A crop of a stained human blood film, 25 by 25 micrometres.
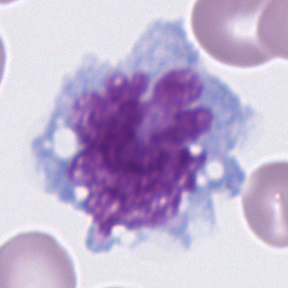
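Monocyte, the nucleated cell at the centre of this stained blood smear. Its nucleus is folded into several overlapping lobes, and the chromatin is dark purple with a streaky, strand-like look. The cytoplasm is pale blue, with a few small clear vacuoles sitting along the edge of the nucleus.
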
